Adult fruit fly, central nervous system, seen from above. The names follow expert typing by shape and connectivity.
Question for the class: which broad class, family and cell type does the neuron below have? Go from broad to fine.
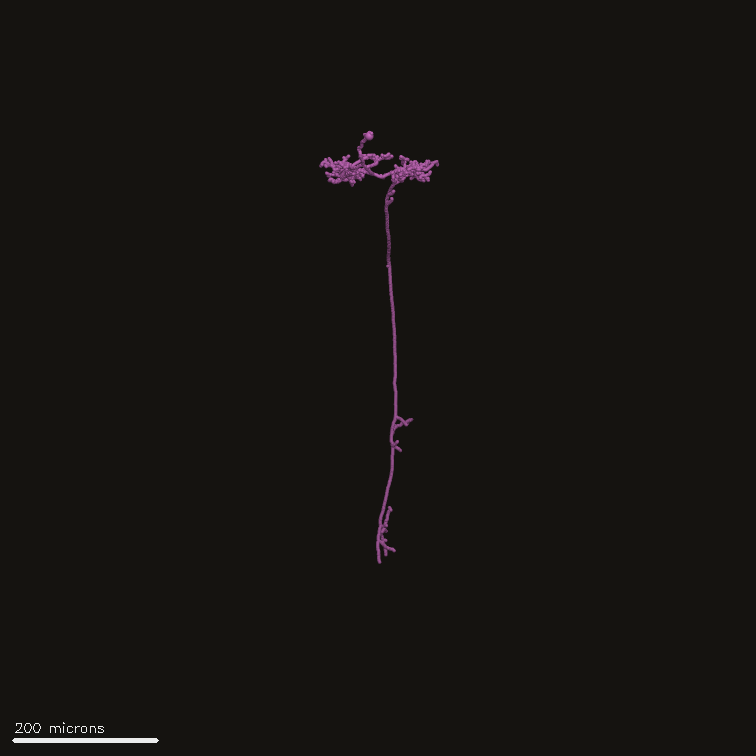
descending neuron; DNp; DNp53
